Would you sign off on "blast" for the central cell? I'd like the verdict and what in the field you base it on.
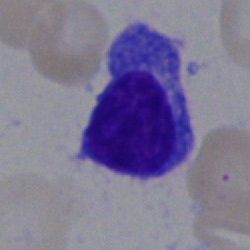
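The deep blue cytoplasm and the nucleus placed in the lower left part of the cell decide the question.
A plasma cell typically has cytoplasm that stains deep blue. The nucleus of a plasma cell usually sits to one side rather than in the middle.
The cell is a plasma cell, not a blast. The cytoplasm is widest above and to the right of the nucleus and scant at its lower left edge. The nucleus is large and stains a dense, deep purple throughout.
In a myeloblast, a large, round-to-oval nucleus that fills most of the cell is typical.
Here the nucleus fills the lower left part.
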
